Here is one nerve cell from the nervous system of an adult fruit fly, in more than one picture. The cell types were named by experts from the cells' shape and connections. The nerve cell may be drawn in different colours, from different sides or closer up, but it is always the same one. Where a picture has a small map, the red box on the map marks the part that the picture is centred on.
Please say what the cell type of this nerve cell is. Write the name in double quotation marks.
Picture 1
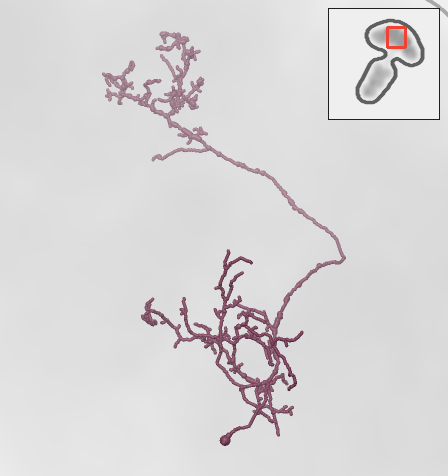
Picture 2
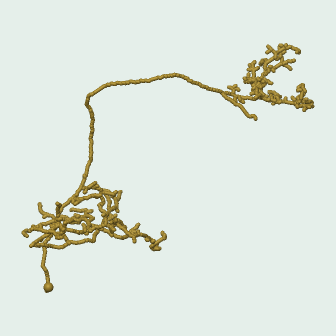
"CB1547"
